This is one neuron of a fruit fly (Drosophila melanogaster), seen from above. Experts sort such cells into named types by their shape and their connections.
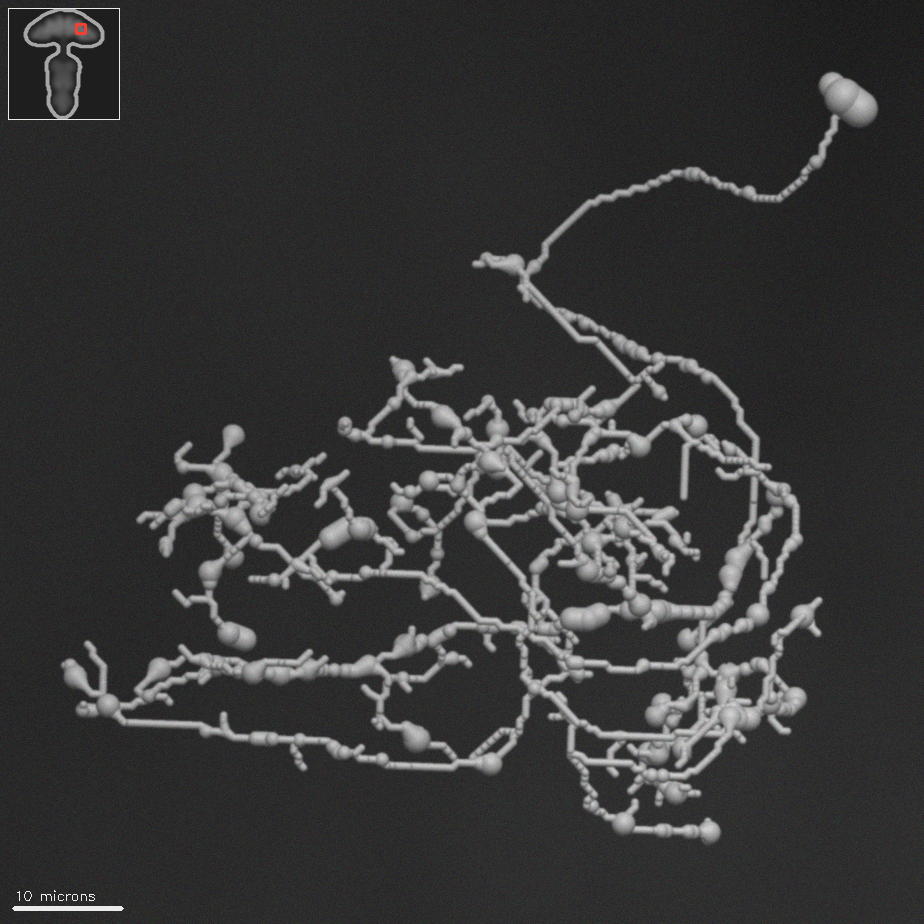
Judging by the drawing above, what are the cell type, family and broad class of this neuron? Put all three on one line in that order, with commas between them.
CB1927, hemilineage LHl4_dorsal, central-brain intrinsic neuron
